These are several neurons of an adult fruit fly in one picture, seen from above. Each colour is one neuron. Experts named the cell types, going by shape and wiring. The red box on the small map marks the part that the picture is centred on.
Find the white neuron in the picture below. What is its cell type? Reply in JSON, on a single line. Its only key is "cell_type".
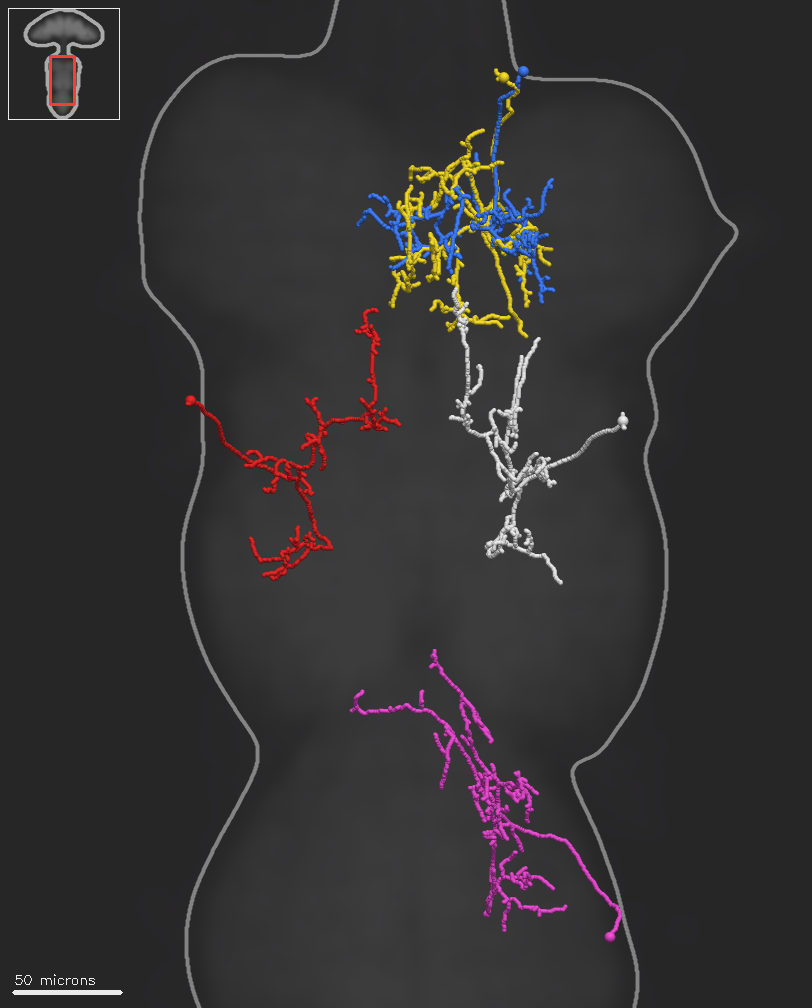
{"cell_type": "IN09A045"}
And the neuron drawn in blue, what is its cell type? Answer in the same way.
{"cell_type": "IN09A054"}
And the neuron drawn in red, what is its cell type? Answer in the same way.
{"cell_type": "IN09A064"}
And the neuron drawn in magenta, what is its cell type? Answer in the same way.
{"cell_type": "IN09A042"}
